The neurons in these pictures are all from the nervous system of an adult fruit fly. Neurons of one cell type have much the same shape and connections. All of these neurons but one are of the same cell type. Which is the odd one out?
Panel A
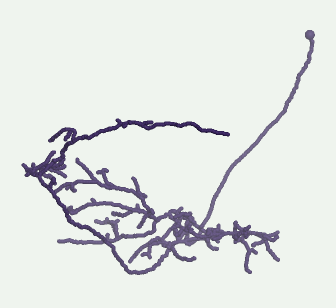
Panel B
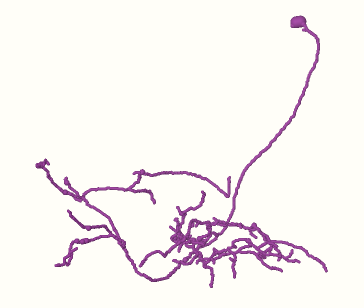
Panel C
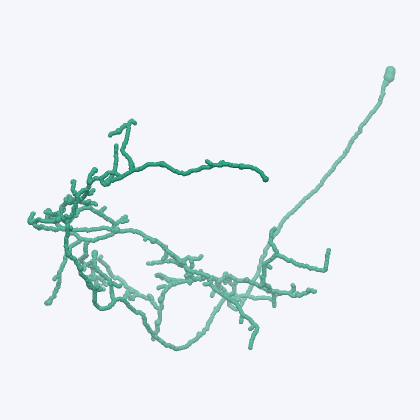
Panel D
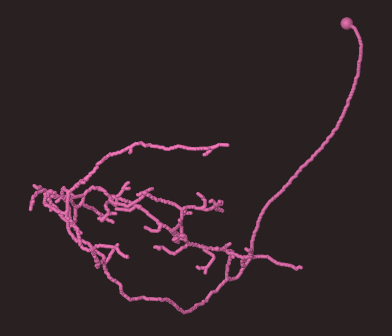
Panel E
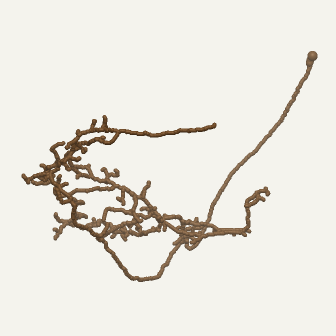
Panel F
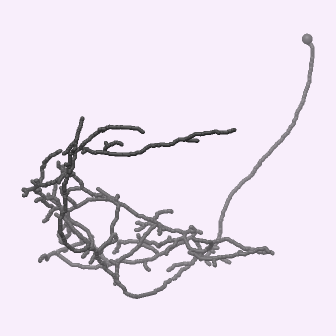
Panel B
